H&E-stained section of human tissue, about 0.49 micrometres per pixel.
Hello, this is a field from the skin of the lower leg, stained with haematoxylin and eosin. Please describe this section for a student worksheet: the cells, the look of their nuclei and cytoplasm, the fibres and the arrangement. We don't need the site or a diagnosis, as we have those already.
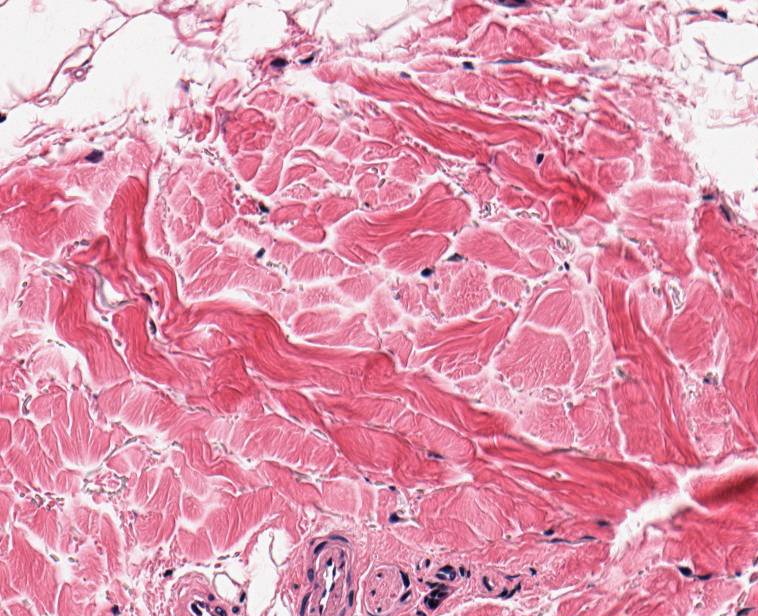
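What strikes me first are bundles of eosinophilic fibres filling the field and running in different directions: cut across, obliquely and lengthwise. The cross-cut ones show up as closely packed polygonal pink profiles. A long band of lengthwise-cut, wavy fibres crosses diagonally from the left middle towards the lower right. Down at the bottom centre sit small vessels with dark nuclei in their walls.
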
